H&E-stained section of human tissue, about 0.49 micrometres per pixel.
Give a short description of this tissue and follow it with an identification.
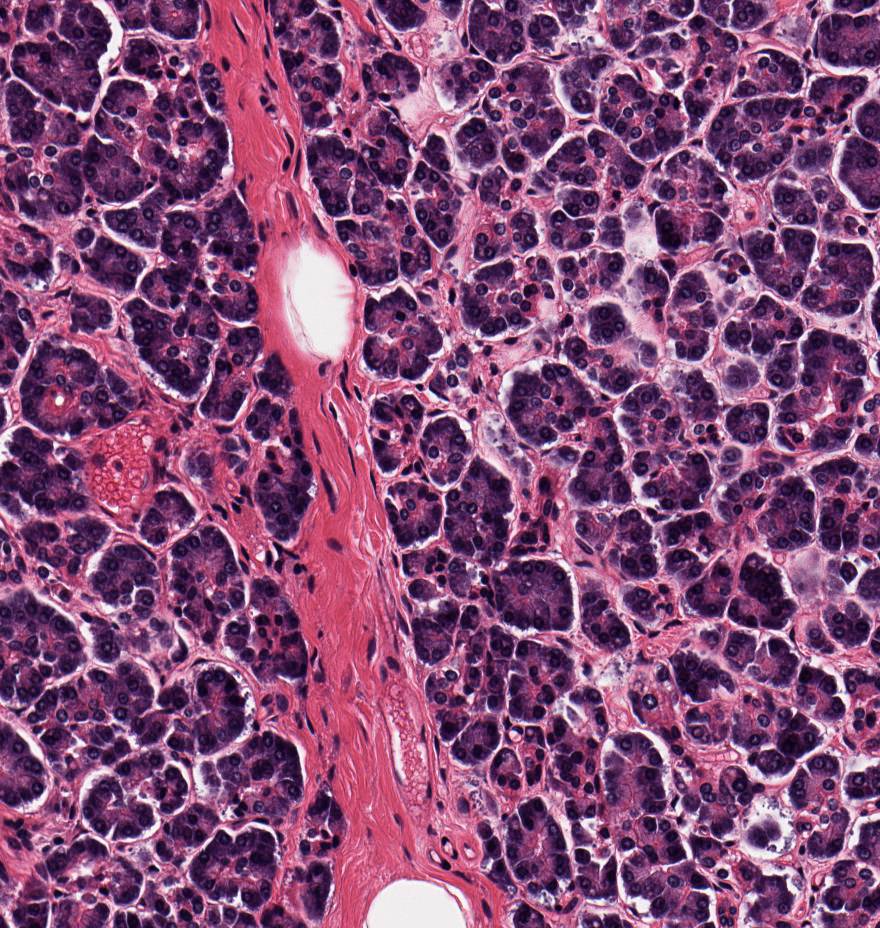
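A band of dense pink fibrous tissue crosses the field diagonally, from the top centre-left to the bottom centre. Nuclei within this band are elongated and spindle-shaped. The acinar cells have deep purple cytoplasm and small, round, dark nuclei. This tissue is pancreas.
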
